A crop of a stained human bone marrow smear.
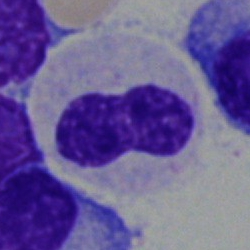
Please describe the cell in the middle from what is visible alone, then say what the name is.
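The outline of this cell is round and smooth. Its chromatin is dense and dark purple, and no nucleoli are visible in the nucleus. Cytoplasm is abundant and pale grey-lilac. This is a band neutrophil.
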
